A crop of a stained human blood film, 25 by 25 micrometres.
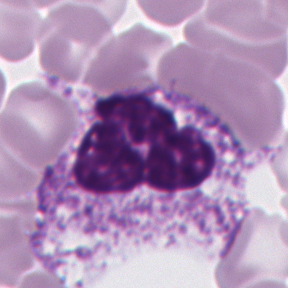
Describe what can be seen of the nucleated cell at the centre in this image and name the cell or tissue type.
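Taking each point in turn, the nucleus shows no nucleoli. Next, the cytoplasm contains many small purple granules, lying scattered and separate so that the nucleus remains clearly visible. Last, the cell outline is irregular and ragged. The nucleated cell at the centre is a segmented neutrophil.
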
